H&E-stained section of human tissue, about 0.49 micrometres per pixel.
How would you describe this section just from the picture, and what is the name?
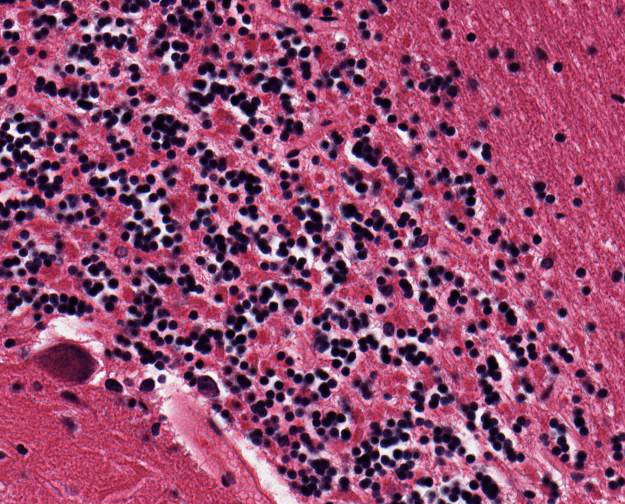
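Notice the broad band crowded with small dark nuclei, running diagonally from upper left to lower right. Those nuclei are round and darkly stained, with little cytoplasm visible. One large neuron with abundant dark-staining cytoplasm sits at the lower left edge of the band. Up to the right the tissue is pink and finely fibrillar, with only sparse scattered small nuclei. This is cerebellum.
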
